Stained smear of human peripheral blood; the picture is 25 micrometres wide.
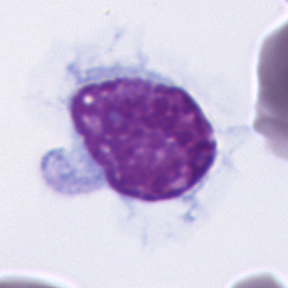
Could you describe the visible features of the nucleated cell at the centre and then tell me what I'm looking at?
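Fine, hair-like strands of pale blue cytoplasm extend from much of the cell's surface. On the left side, a rounded, pale blue bulge of cytoplasm protrudes. The nucleus occupies most of the cell body. The cell shown is a hairy cell.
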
